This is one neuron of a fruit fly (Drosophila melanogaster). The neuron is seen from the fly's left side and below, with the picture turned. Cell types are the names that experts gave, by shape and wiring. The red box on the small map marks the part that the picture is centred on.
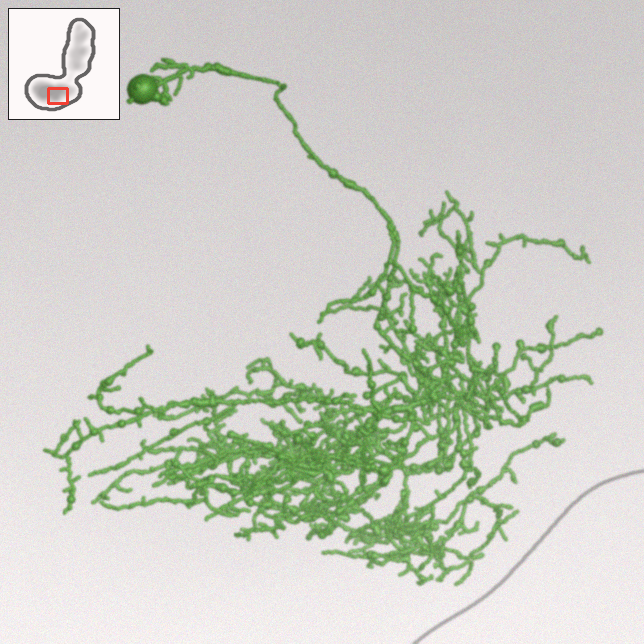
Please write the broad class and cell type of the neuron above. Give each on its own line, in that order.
central-brain intrinsic neuron
GNG057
